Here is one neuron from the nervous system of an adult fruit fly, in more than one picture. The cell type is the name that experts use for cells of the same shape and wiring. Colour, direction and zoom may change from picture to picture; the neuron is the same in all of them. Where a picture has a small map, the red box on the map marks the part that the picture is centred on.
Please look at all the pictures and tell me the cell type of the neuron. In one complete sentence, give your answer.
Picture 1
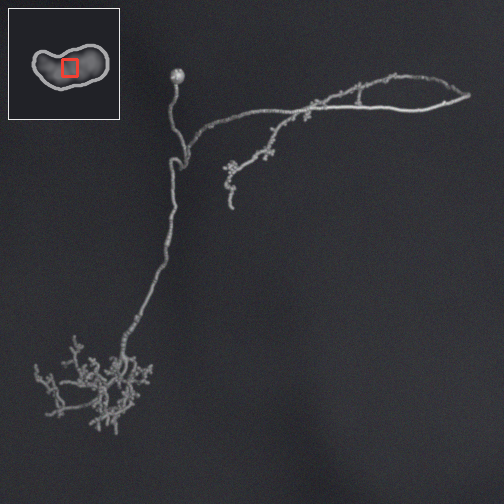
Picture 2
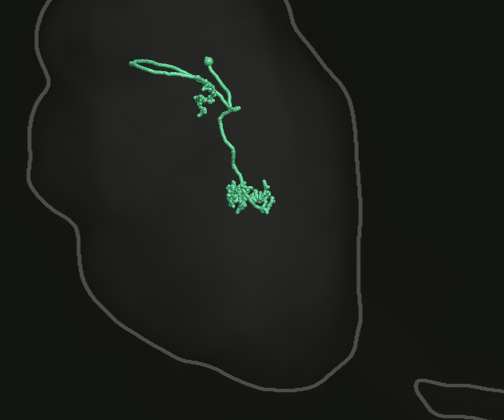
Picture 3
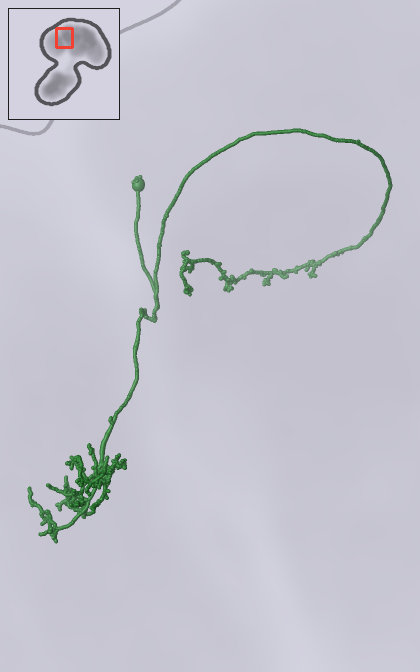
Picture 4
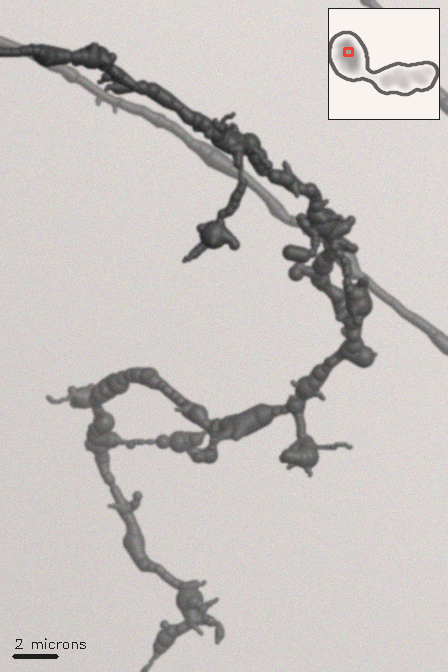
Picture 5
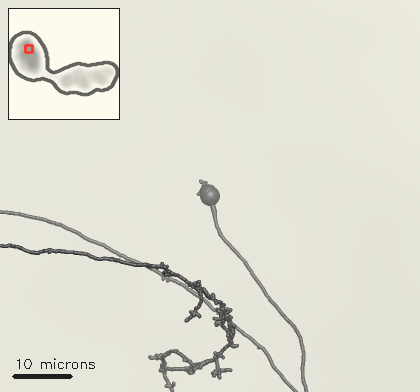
This neuron counts as a member of the cell type LC6.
